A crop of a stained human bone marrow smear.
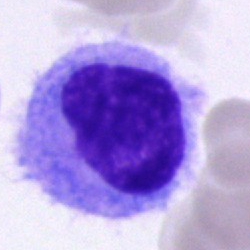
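Hairy cell, the central cell of a stained bone marrow smear. The outline is roughly round, and the margin is fringed with many short, fine, fuzzy projections. Coarsely clumped dark purple chromatin shows small paler patches. Ample pale blue-lilac cytoplasm is widest on the left side of the nucleus.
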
